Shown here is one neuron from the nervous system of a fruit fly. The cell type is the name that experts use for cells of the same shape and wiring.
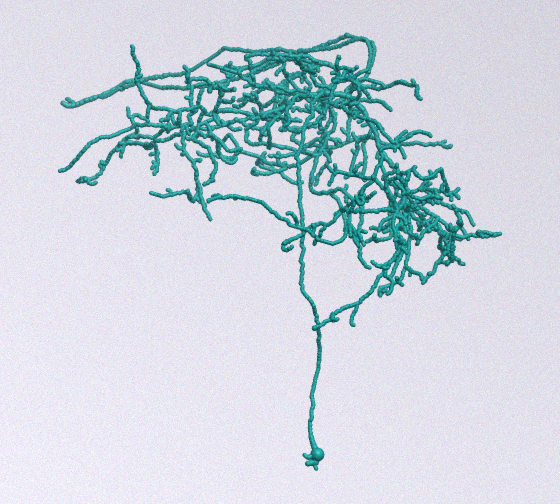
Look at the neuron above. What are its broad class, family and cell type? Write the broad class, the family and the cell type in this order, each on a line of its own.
visual centrifugal neuron
hemilineage LALv1_ventral
OCG06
